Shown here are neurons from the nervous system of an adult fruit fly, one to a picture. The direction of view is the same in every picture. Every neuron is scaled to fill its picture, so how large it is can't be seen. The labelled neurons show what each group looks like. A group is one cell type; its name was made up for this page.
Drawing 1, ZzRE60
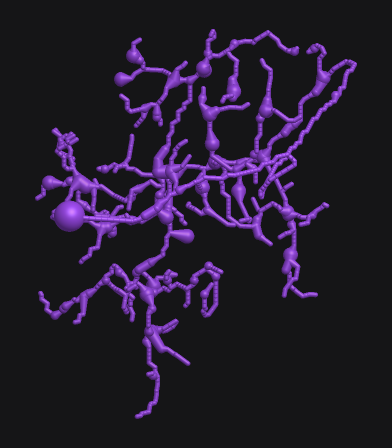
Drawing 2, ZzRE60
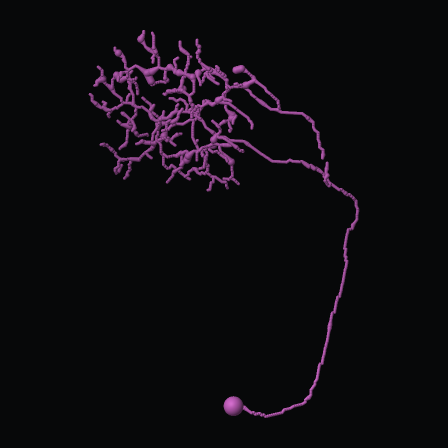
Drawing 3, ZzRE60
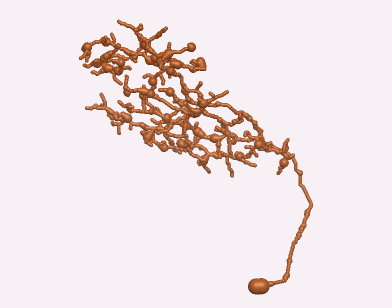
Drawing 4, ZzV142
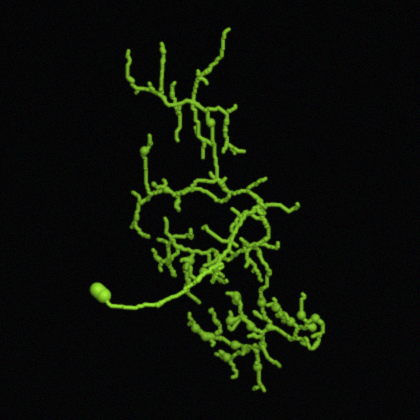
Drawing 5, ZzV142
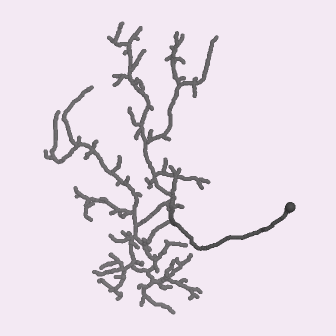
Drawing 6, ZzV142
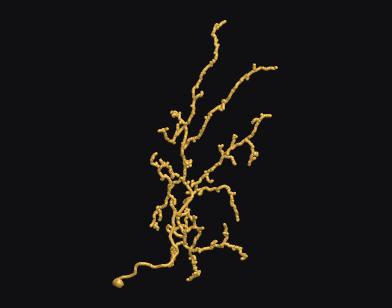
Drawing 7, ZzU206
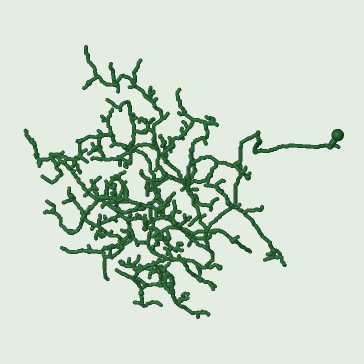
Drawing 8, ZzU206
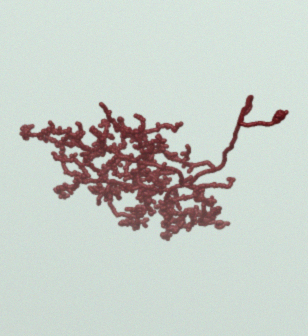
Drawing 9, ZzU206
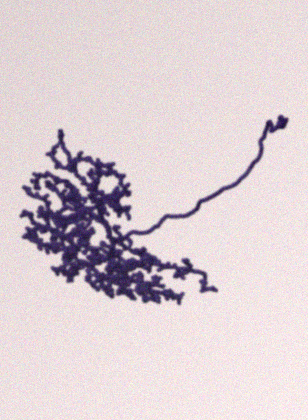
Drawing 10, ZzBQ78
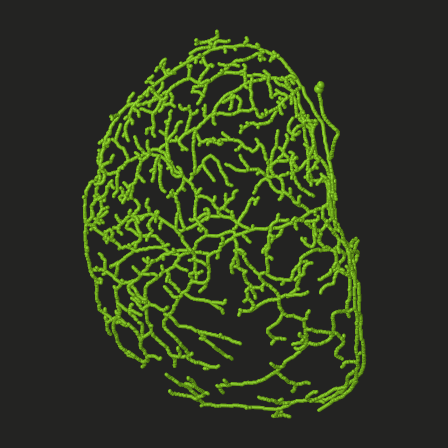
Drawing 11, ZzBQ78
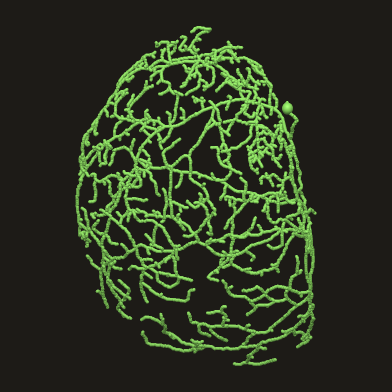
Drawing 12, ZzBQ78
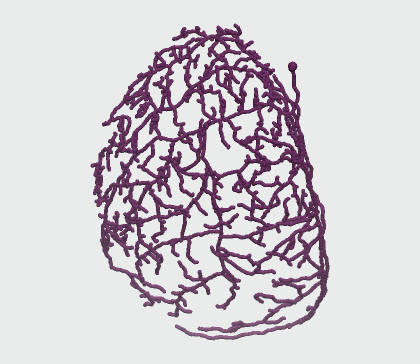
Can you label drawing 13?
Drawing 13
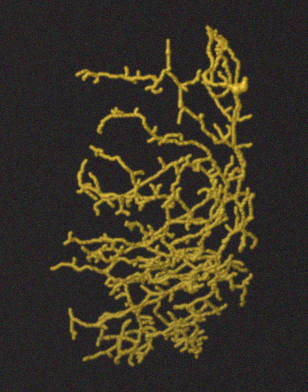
ZzU206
